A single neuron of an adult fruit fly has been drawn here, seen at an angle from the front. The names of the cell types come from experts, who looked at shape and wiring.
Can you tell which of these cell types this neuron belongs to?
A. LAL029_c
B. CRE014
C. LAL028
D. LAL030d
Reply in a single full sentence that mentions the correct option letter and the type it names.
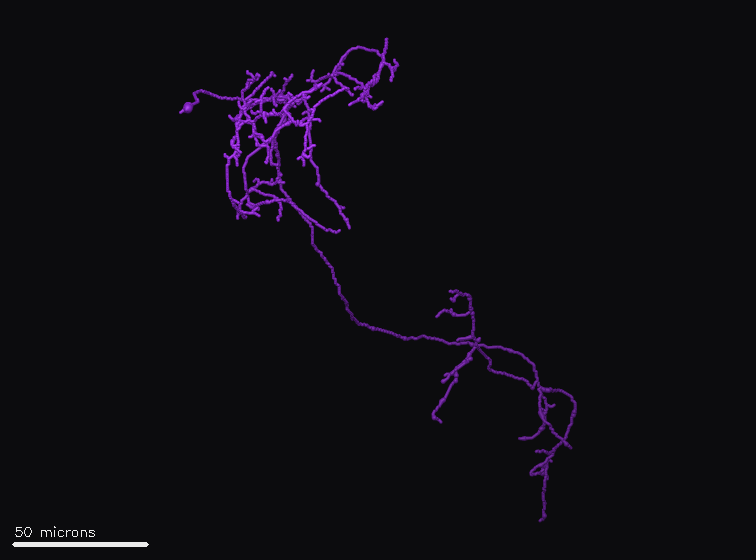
Option B, which reads CRE014, is the cell type of the neuron.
